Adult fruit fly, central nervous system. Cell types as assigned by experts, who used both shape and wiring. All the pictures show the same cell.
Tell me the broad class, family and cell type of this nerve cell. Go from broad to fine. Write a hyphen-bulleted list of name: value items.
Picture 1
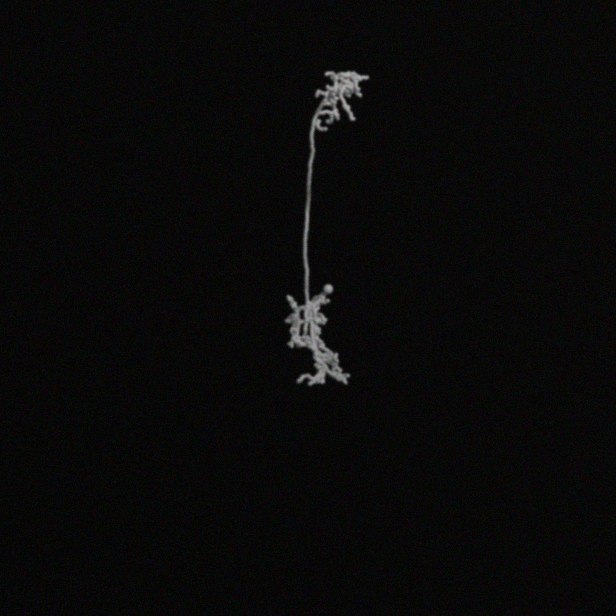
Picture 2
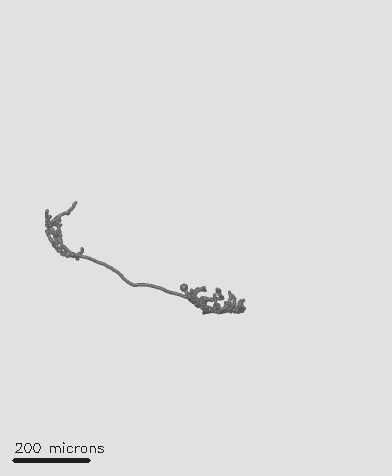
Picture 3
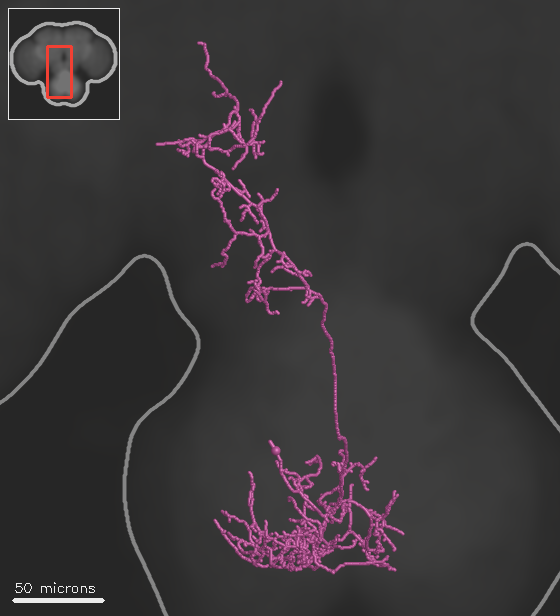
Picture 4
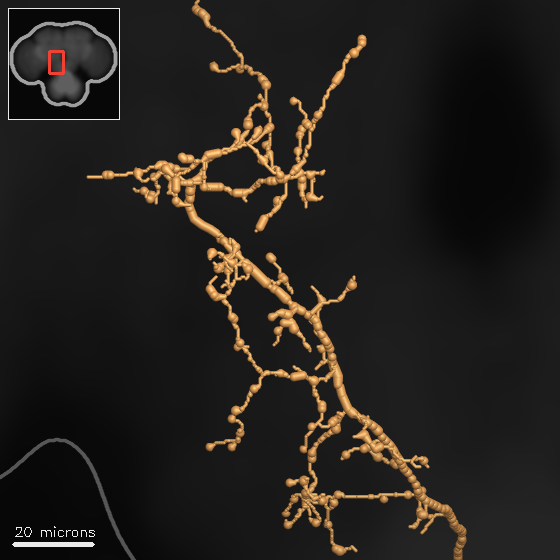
- broad class: ascending neuron
- family: hemilineage 17A
- cell type: AN17A050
